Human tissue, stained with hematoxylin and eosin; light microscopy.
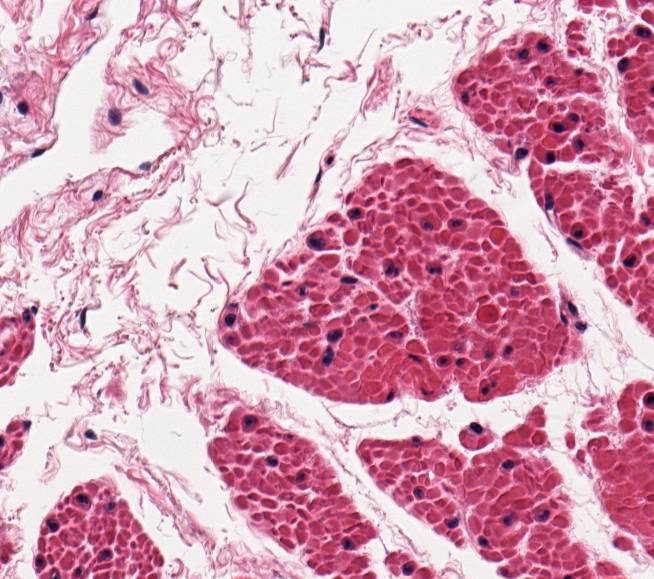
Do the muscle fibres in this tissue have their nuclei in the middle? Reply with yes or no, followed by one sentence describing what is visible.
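Yes. Where a nucleus is seen in a muscle cell profile, it sits centrally within the cell.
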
